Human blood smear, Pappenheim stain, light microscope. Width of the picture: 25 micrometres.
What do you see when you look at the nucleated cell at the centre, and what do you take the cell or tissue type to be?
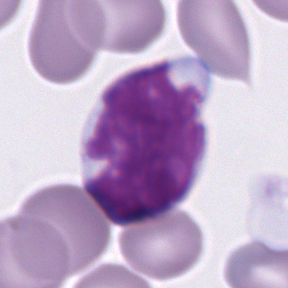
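This oval cell has a smooth outline, its long axis running from upper right to lower left, and measures about 16 by 11 micrometres. The nucleus, about 14 by 10 micrometres, fills about 80% of the cell's area. Its chromatin is coarse and clumped, deep purple with small pale gaps between the clumps. At the upper right, where the nucleus meets the pale cytoplasm, its edge is ragged and indented. The cytoplasm forms a thin rim that widens into a pale cap at the upper right of the cell. The cell is a typical lymphocyte.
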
